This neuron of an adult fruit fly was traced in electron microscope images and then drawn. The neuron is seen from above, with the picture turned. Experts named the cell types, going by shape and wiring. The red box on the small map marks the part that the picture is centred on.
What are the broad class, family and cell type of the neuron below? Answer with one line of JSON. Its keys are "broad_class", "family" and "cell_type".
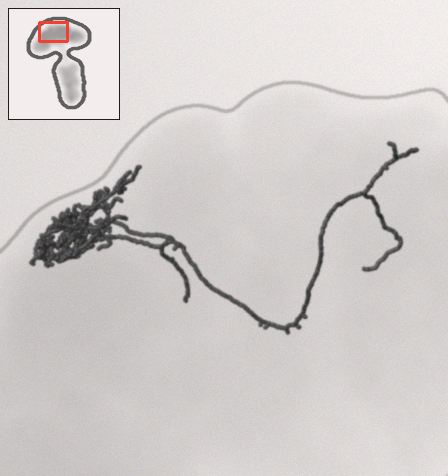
{"broad_class": "central-brain intrinsic neuron", "family": "hemilineage AOTUv3_dorsal", "cell_type": "AOTU008"}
